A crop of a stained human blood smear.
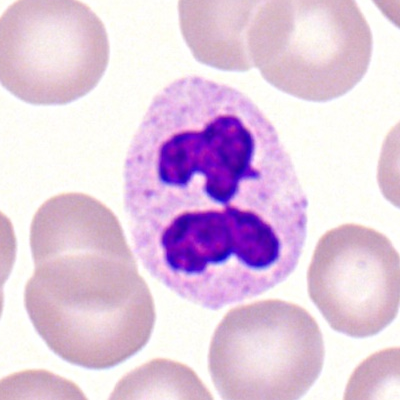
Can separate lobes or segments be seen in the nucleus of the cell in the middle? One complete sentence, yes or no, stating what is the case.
Yes, there is a nucleus divided into separate lobes in this cell.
